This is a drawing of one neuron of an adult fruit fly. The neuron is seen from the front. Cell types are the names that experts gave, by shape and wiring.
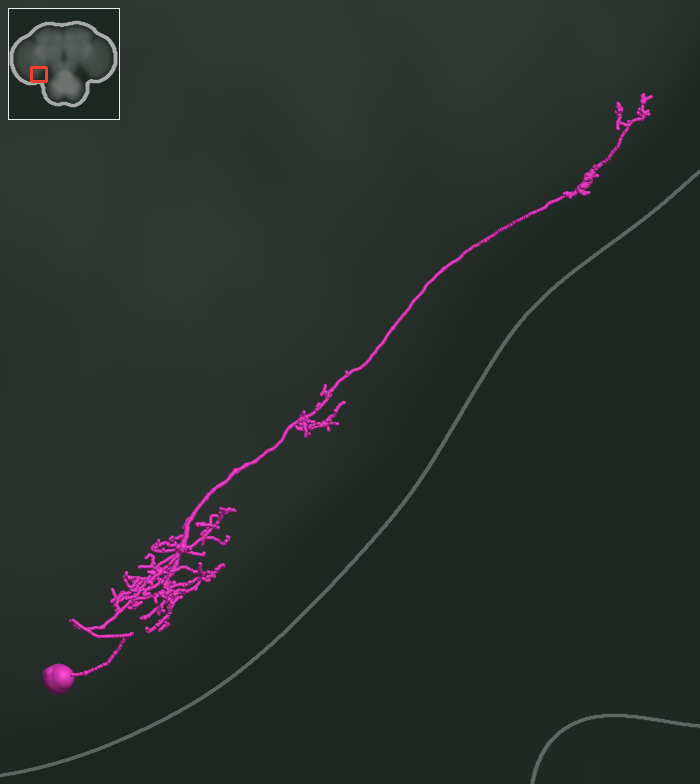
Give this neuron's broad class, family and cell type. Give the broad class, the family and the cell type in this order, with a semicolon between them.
optic-lobe intrinsic neuron; Tm; Tm4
